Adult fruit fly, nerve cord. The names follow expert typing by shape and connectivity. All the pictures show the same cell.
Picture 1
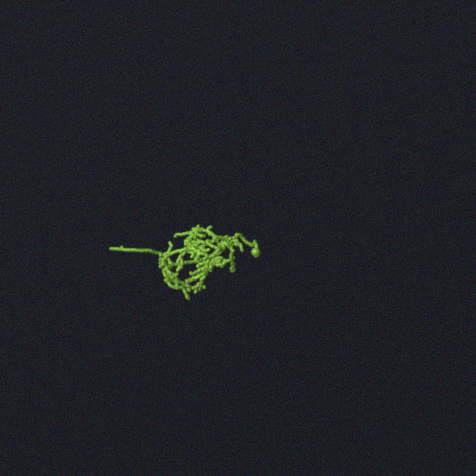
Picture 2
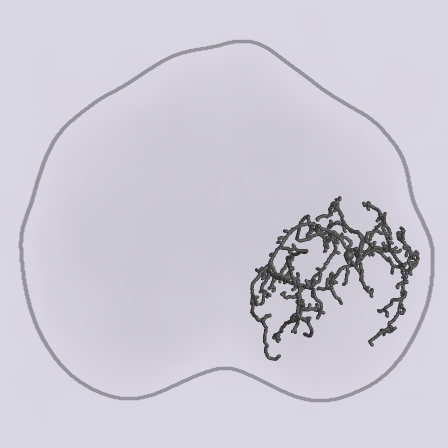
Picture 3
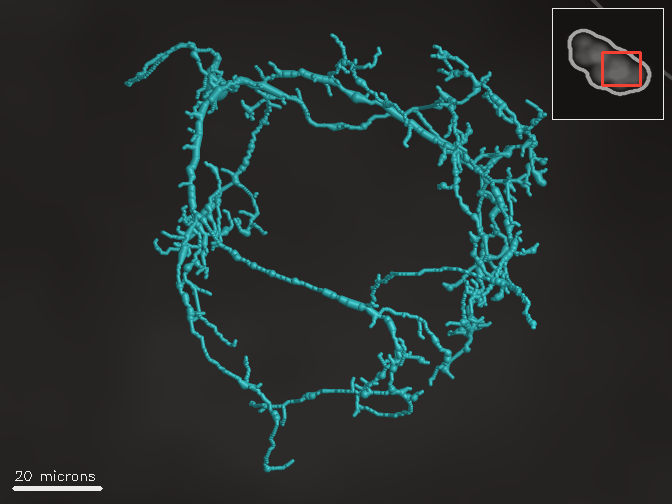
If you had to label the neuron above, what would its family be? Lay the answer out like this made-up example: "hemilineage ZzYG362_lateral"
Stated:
"hemilineage 03A"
